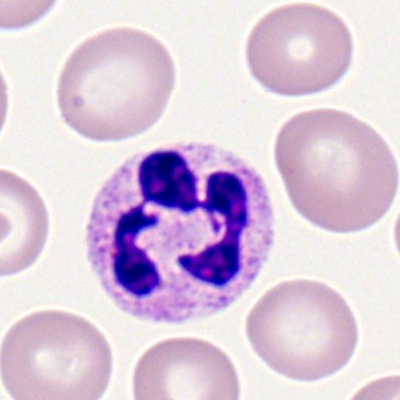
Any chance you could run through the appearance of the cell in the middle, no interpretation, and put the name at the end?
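Several nuclear lobes lie in a rough ring around the middle of the cell. Their chromatin is dark purple and coarsely clumped. Abundant, pale pinkish-lilac cytoplasm surrounds them, filled with fine, small pinkish-lilac granules. It is a segmented neutrophil.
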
